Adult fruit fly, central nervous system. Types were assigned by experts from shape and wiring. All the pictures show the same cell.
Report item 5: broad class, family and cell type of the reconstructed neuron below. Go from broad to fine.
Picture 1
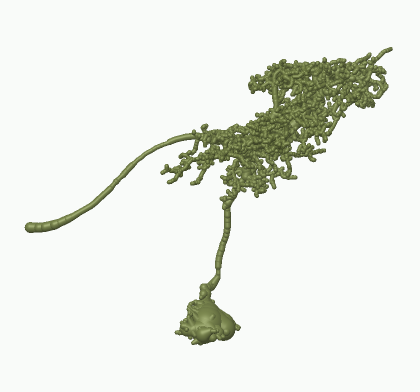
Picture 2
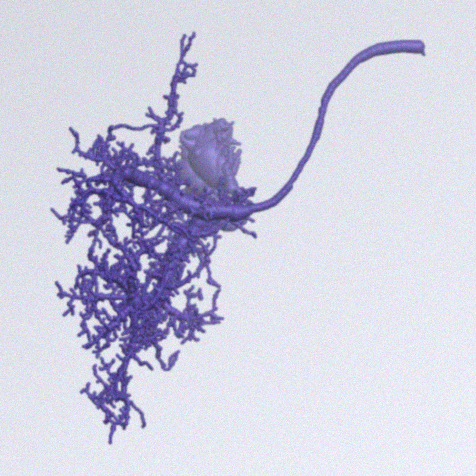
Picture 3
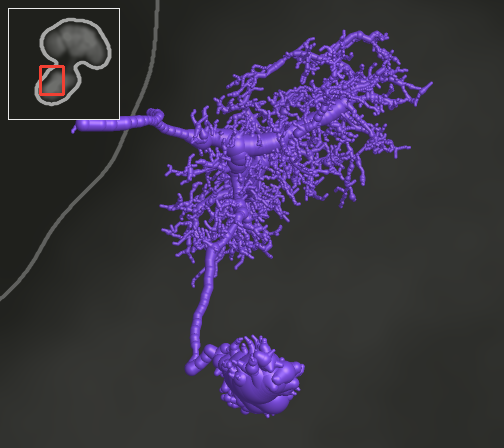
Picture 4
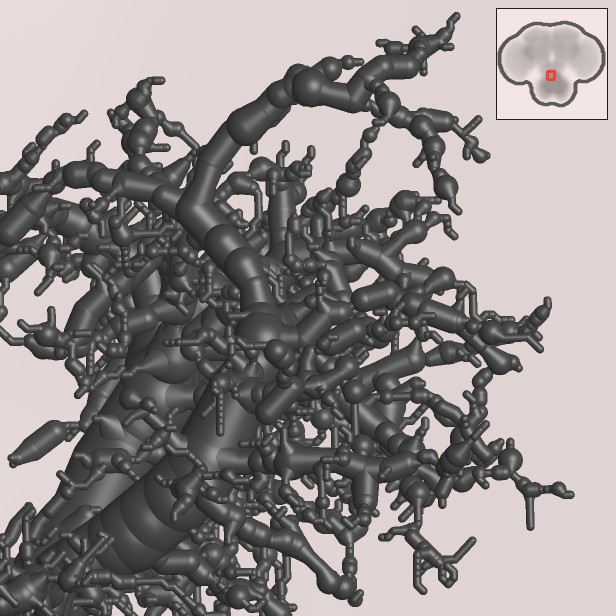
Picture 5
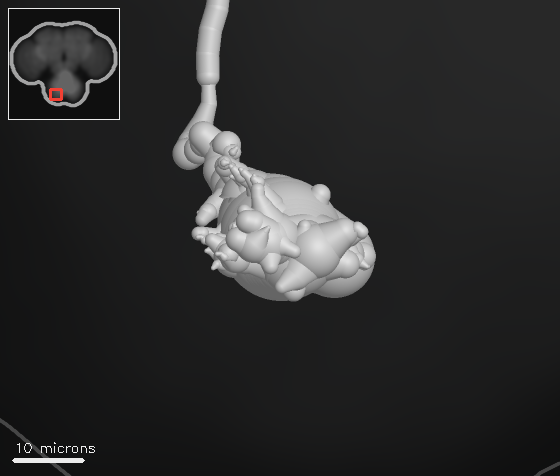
motor neuron of the nerve cord; hemilineage 16B; hg1 MN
